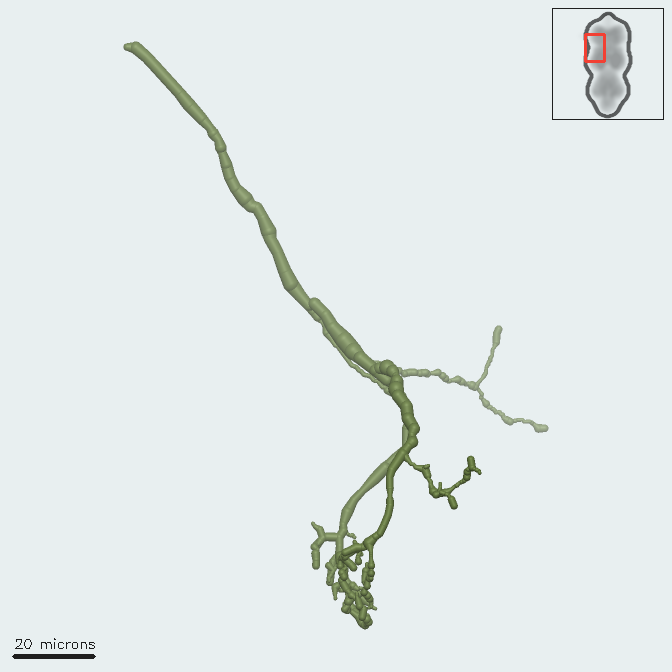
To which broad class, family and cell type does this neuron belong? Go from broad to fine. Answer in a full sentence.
A sensory neuron entering the nerve cord of class mechanosensory proprioceptive, type SNpp38.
